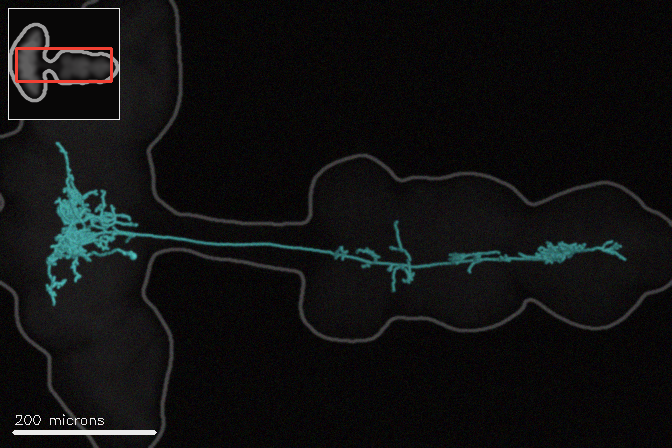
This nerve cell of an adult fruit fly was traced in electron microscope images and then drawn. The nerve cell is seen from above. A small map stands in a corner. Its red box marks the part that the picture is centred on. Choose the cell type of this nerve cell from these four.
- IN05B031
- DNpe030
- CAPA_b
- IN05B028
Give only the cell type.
DNpe030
